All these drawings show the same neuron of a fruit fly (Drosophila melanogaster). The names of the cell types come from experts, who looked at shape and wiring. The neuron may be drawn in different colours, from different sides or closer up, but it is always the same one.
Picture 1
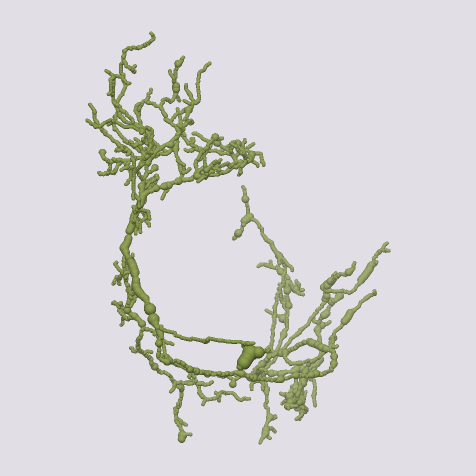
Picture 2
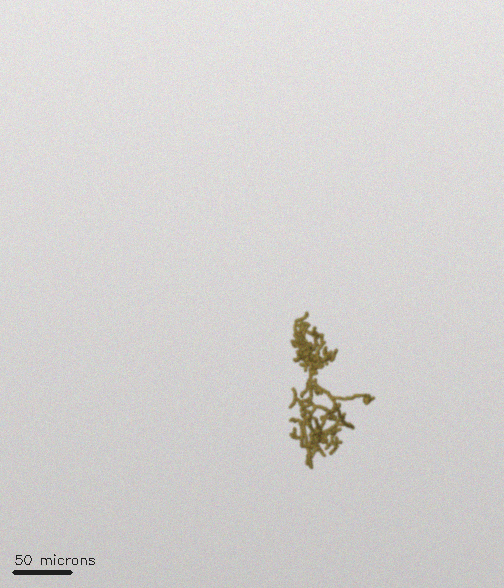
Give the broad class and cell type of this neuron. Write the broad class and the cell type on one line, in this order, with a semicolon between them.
central-brain intrinsic neuron; VES107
